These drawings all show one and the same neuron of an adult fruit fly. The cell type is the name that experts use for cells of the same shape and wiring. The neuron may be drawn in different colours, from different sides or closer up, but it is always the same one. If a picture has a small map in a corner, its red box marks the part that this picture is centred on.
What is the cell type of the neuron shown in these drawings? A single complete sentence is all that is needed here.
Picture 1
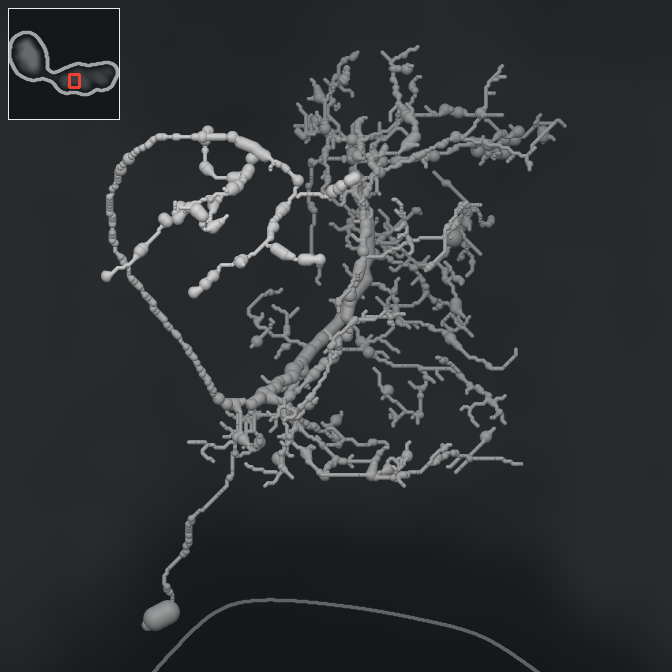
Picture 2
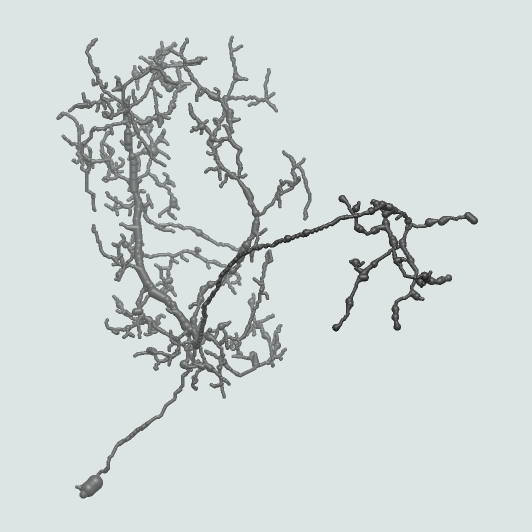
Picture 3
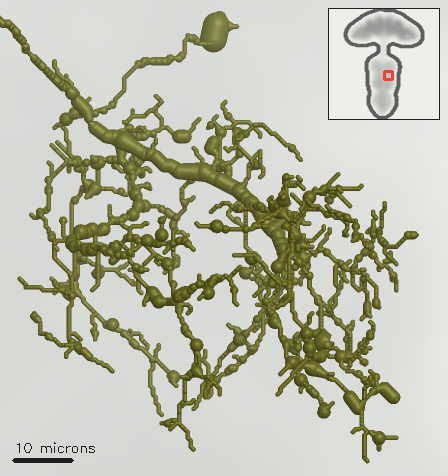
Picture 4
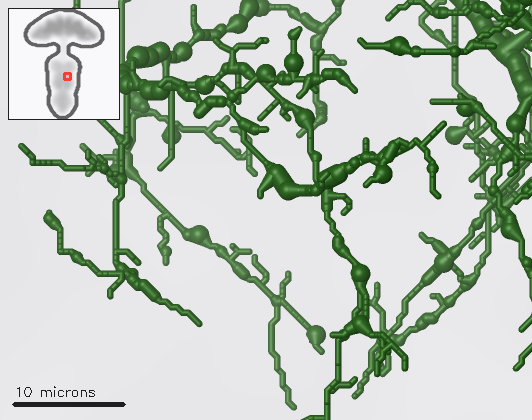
The cell type for the neuron is IN06B063.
